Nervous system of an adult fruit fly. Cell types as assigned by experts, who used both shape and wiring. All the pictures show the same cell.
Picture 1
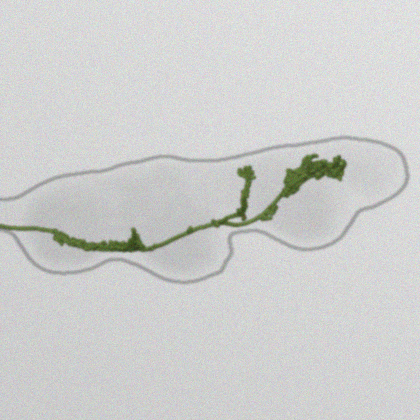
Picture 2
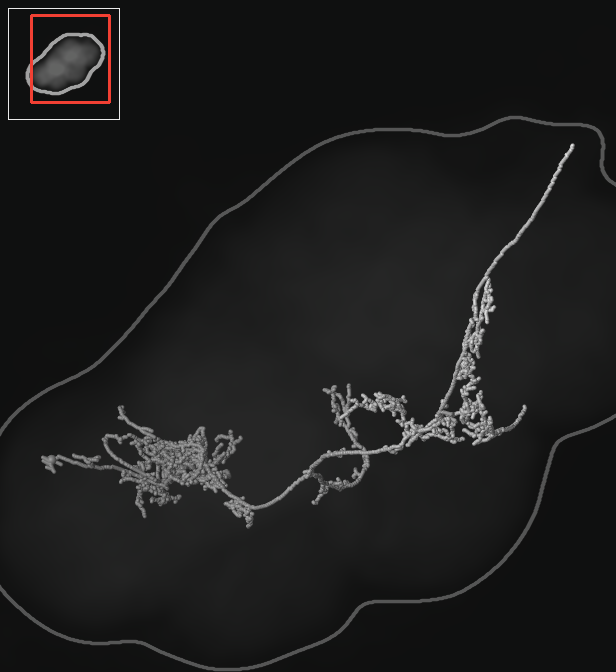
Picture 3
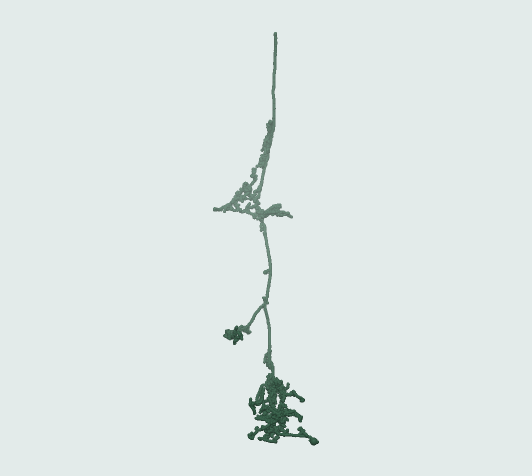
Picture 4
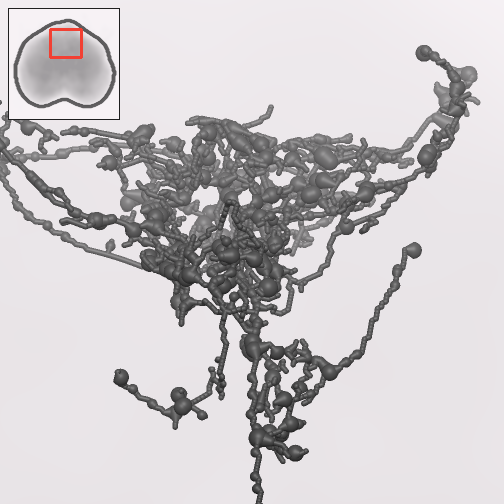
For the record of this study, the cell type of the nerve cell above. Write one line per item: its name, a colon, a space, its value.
cell type: AN05B053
